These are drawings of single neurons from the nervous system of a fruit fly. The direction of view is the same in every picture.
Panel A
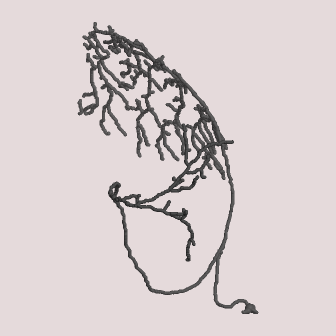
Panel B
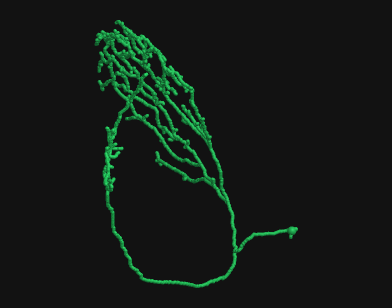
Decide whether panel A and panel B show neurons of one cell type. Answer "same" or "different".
different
